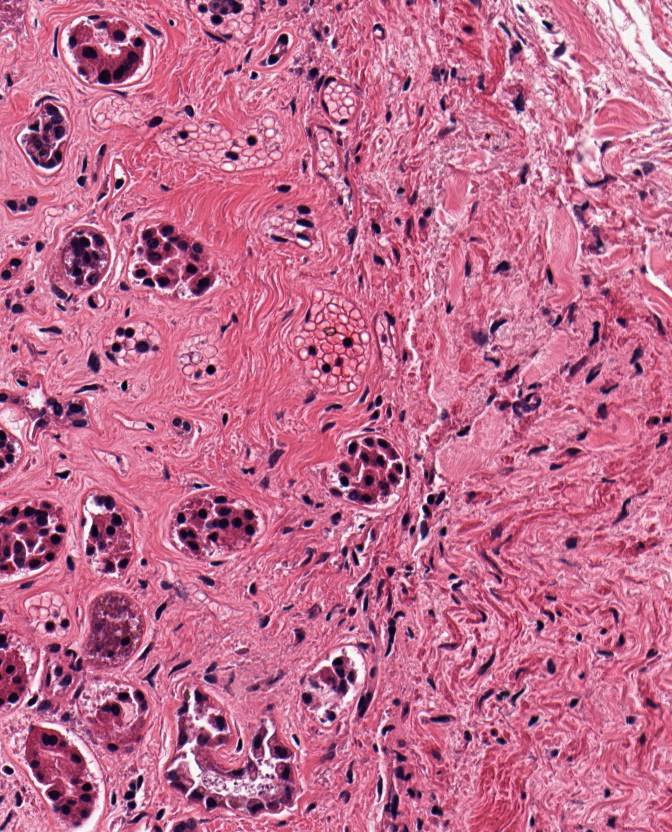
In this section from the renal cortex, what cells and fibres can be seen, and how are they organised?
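Many nests on the left hold several dark round nuclei in purplish-pink granular cytoplasm. Other clusters there consist of cells filled with many small clear vacuoles, giving a bubbly look. Clear retraction spaces separate several nests from surrounding collagen.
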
